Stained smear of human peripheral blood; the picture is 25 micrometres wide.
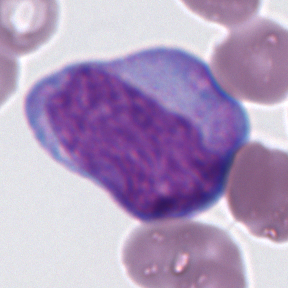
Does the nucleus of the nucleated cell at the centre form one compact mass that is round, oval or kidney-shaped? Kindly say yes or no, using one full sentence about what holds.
Yes, there is one compact nucleus, round, oval or kidney-shaped, in this cell.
